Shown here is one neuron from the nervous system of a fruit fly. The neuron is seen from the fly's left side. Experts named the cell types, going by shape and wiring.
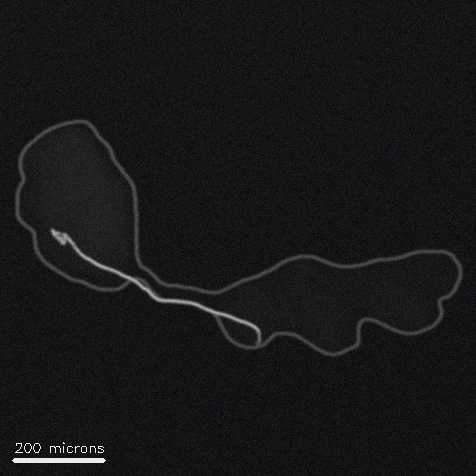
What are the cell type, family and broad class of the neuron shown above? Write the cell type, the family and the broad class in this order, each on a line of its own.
LgAG6
class gustatory
sensory neuron ascending to the brain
